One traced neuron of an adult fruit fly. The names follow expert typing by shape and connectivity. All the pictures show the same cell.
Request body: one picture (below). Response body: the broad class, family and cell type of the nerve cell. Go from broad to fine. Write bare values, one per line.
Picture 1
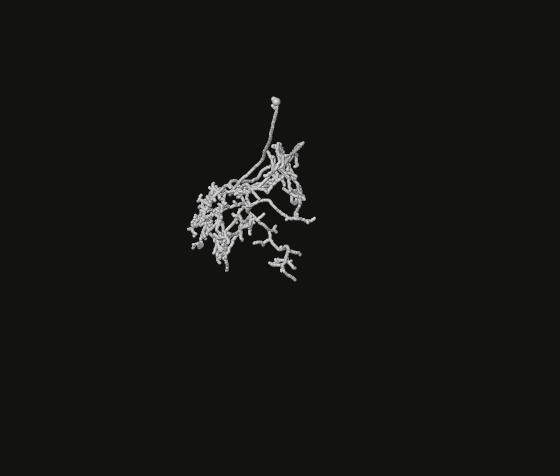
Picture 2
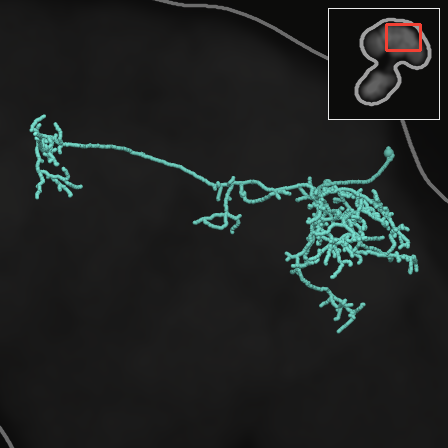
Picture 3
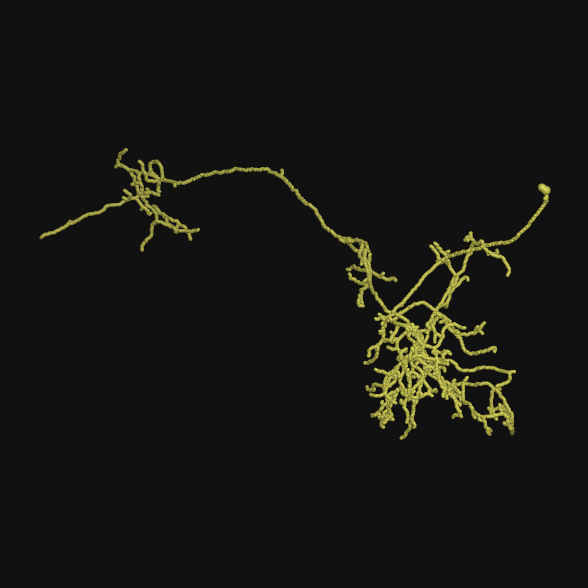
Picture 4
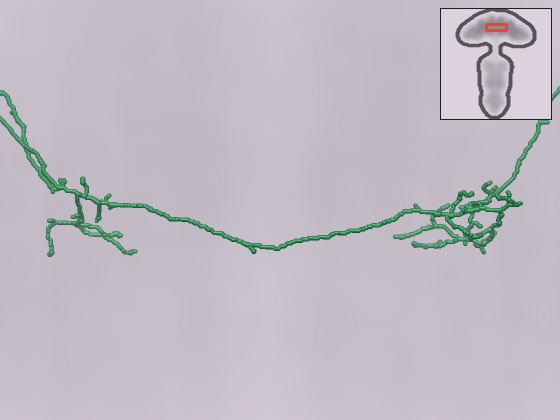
central-brain intrinsic neuron
hemilineage LHl2_ventral
CB3439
